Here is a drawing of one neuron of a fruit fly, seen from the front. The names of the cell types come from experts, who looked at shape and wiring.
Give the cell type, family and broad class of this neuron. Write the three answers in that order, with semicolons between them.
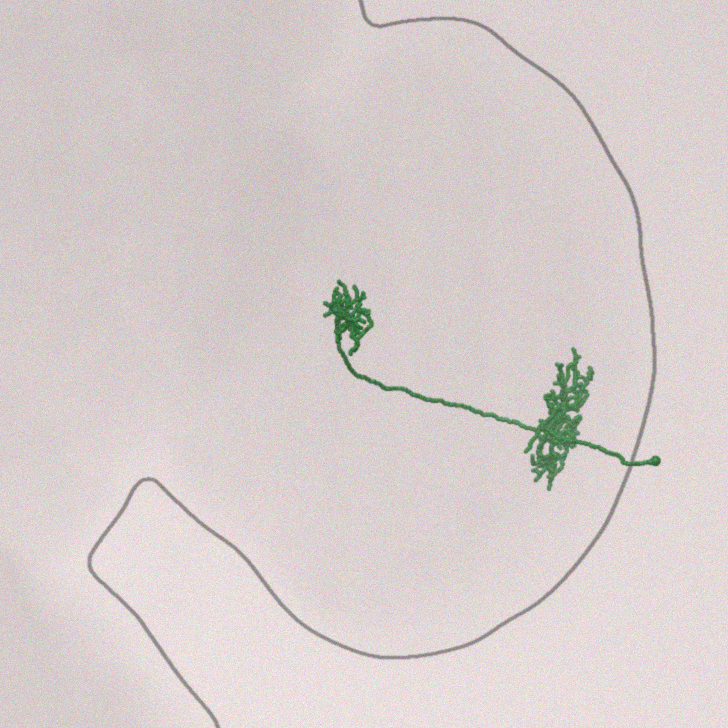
Tm32; Tm; optic-lobe intrinsic neuron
